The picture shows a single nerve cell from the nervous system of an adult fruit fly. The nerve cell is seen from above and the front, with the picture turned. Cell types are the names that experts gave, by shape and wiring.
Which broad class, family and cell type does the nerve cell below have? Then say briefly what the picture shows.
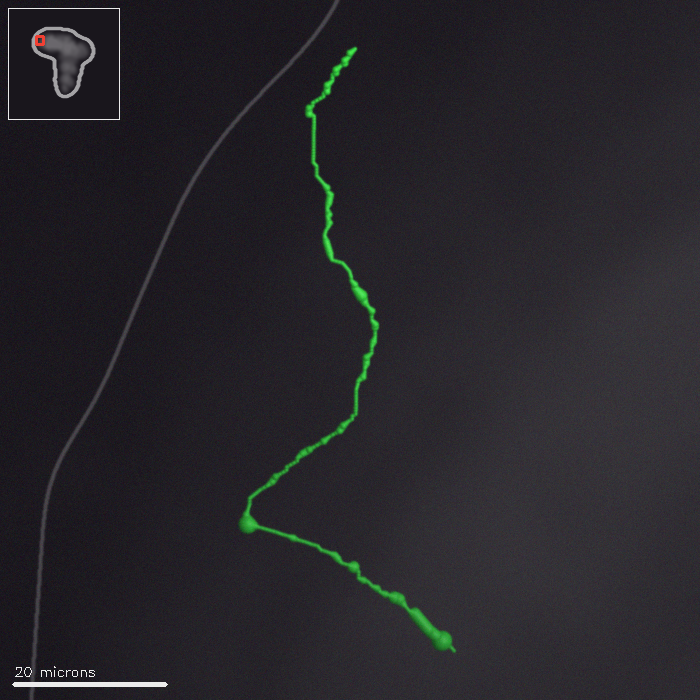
It is a photoreceptor or other optic-lobe sensory neuron. The name of its family is class visual. Its cell type is R7y. By the scale bar it is about 80 microns tall in this view. It has a dozen or fewer branch ends.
